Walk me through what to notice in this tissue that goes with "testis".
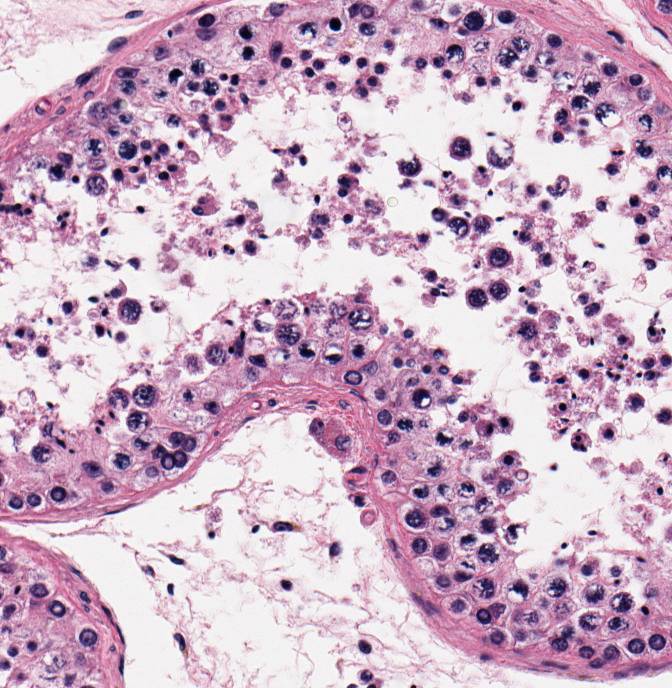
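Several features fit the testis. Large tubule sections fill most of the field, with a small part of another tubule cut at the lower left corner. Their lining is a many-layered epithelium of rounded cells. Numerous large round nuclei with coarse, clumped chromatin, typical of spermatocytes, lie within this epithelium. A thin pink fibrous band with flattened nuclei bounds each tubule.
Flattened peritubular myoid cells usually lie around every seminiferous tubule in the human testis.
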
